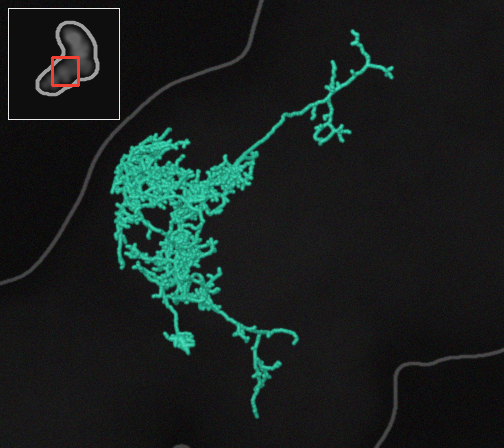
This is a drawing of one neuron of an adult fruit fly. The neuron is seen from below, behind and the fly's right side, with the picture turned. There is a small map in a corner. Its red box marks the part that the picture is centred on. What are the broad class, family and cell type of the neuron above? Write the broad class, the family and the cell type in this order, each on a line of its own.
nerve-cord intrinsic neuron
hemilineage 03B
IN03B019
